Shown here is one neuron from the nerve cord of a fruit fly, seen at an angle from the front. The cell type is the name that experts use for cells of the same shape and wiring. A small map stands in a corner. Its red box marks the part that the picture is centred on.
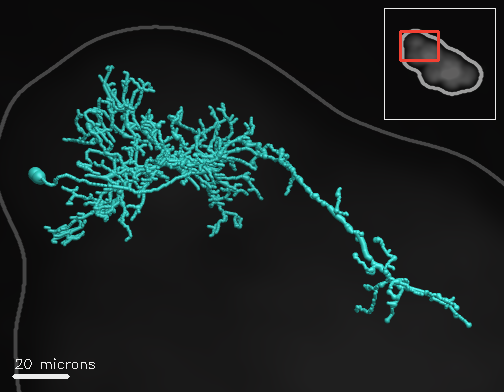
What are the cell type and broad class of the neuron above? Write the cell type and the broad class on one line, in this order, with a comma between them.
INXXX306, nerve-cord intrinsic neuron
